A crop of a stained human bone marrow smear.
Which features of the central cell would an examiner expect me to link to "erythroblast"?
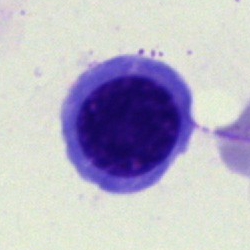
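Thinking it through for this erythroblast, I see a roughly round outline. The chromatin is dense and stains dark purple.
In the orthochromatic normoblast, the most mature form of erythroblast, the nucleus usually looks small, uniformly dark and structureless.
The cytoplasm is blue, and I can find no vacuoles in it.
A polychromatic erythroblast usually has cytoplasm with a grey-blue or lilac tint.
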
